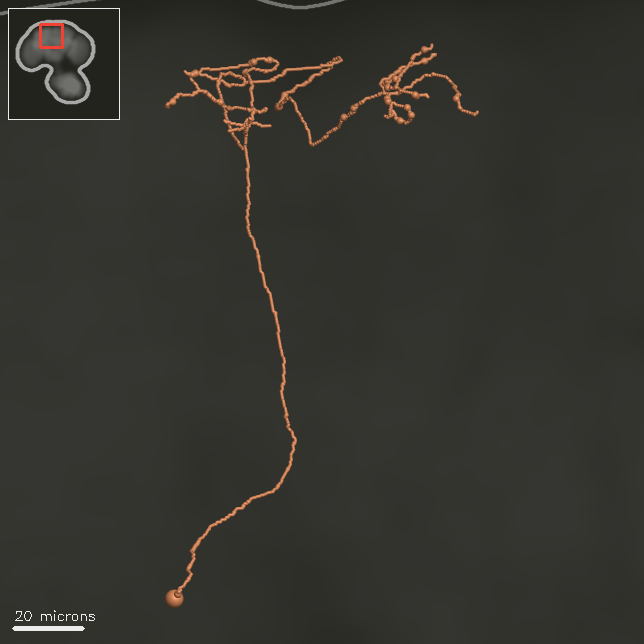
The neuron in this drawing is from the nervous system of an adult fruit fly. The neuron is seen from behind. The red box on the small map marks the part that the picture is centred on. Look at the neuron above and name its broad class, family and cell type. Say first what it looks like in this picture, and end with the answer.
The cell body is at the lower left of the picture. From top to bottom in the picture it spans about 160 microns. This is a central-brain intrinsic neuron. Its family is hemilineage SMPp&v1_ventral. It is of cell type SMP592.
